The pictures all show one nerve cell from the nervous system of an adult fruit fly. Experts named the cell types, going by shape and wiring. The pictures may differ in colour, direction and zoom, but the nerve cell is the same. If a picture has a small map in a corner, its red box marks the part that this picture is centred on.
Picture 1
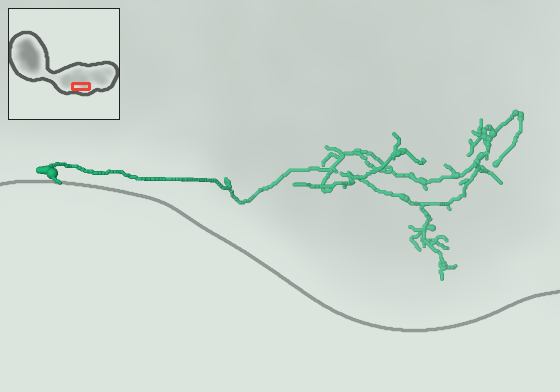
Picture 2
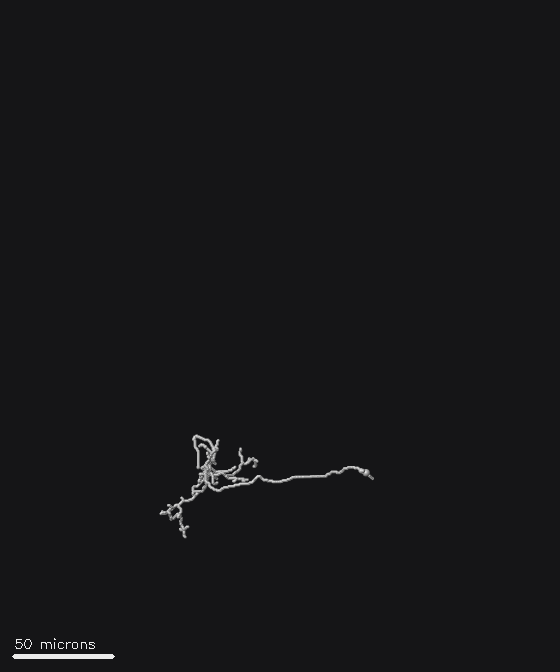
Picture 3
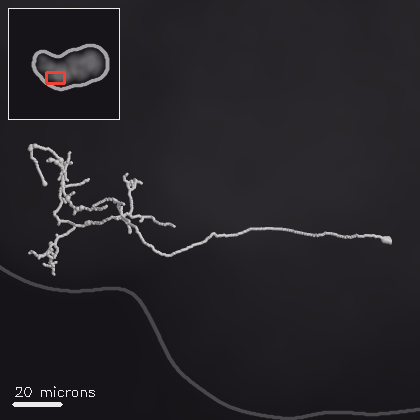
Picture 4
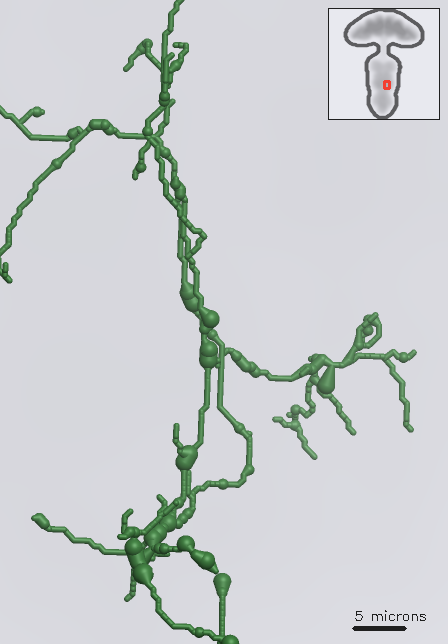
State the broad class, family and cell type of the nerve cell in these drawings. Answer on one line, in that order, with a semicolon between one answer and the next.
nerve-cord intrinsic neuron; hemilineage 14A; IN14A117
